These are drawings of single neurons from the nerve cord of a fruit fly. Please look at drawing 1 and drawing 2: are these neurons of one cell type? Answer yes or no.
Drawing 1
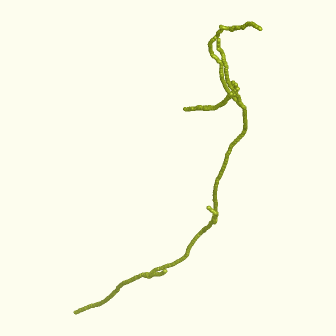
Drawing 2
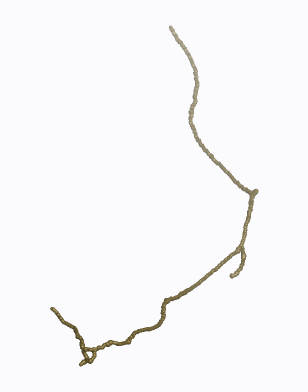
yes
